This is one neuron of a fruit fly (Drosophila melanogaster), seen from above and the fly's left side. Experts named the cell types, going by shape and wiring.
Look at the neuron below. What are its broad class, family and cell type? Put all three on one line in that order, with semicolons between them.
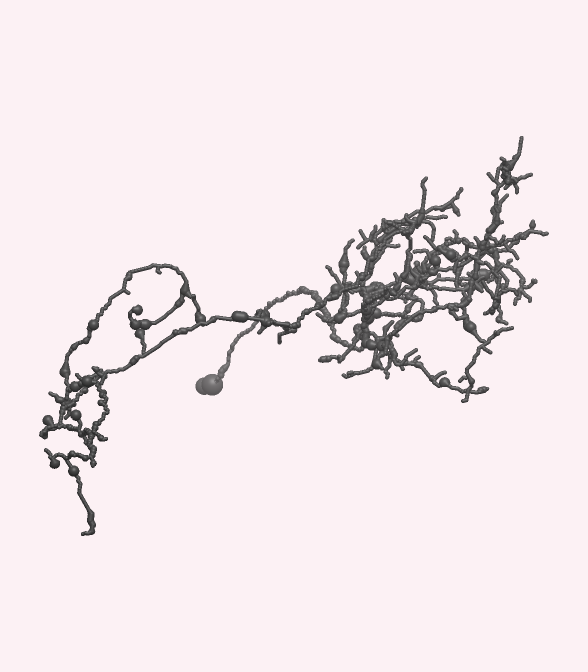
central-brain intrinsic neuron; hemilineage LHa2; LHAV2k9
